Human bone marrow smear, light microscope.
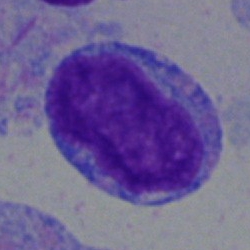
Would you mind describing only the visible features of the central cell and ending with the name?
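Starting with the shape: oval, and smooth all the way round. Now the chromatin, which is deep purple with a finely stippled texture. Around the nucleus there's a narrow rim of blue cytoplasm, and it's wider on the right side than on the left. So, a blast.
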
